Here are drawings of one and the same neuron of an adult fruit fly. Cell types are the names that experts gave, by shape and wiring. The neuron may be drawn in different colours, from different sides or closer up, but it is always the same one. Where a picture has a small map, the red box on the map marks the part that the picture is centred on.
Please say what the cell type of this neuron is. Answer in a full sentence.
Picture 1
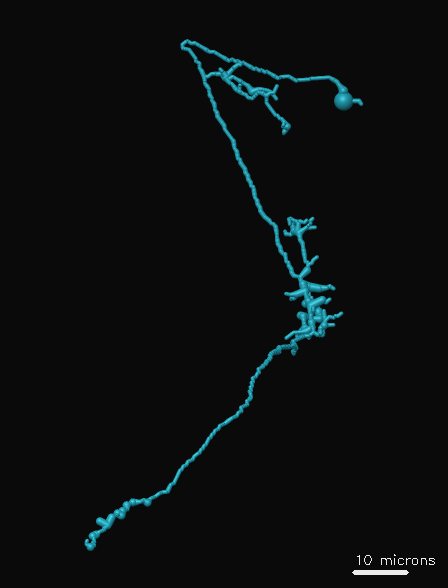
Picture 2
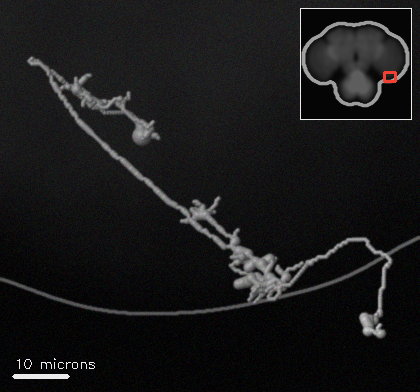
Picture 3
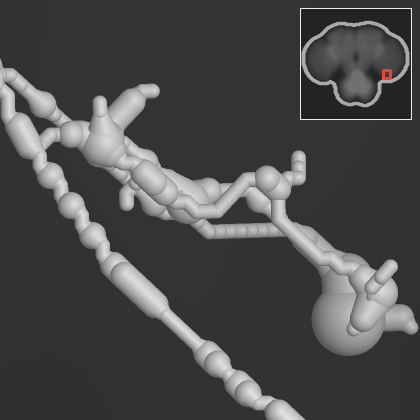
The cell type is C3.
